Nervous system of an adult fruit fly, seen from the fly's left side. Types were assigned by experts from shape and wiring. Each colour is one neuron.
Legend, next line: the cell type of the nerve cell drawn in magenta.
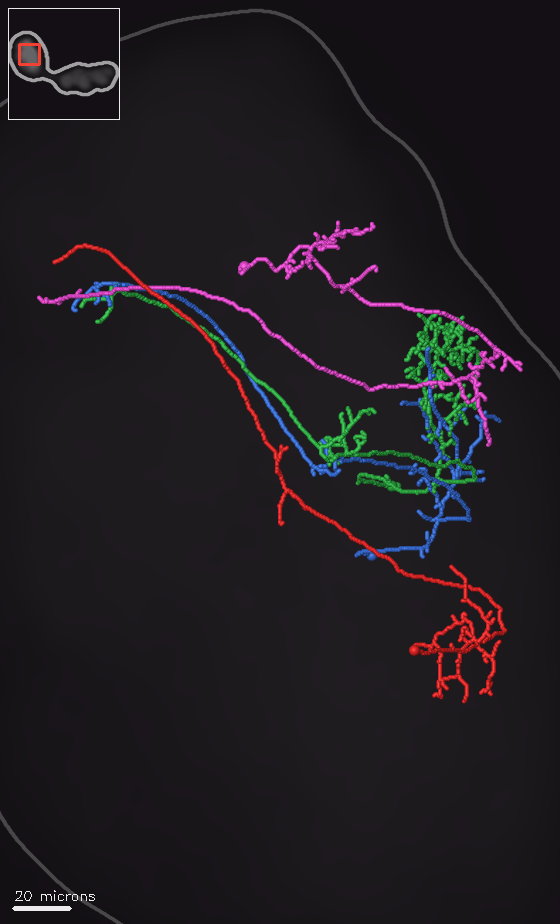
MeTu4c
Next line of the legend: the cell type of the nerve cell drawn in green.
MeTu4a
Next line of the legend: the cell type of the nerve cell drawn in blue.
MeTu4e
